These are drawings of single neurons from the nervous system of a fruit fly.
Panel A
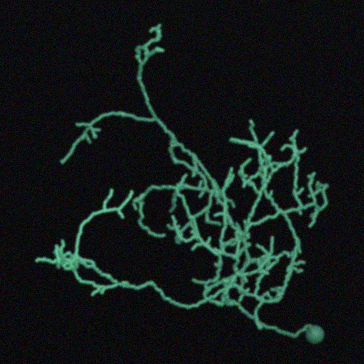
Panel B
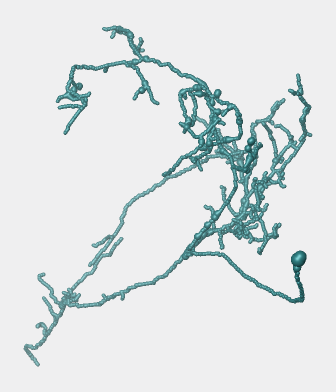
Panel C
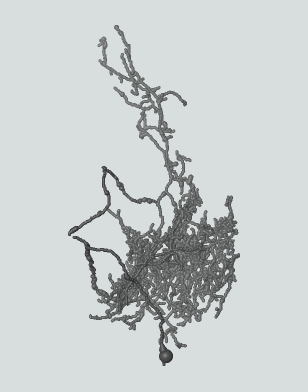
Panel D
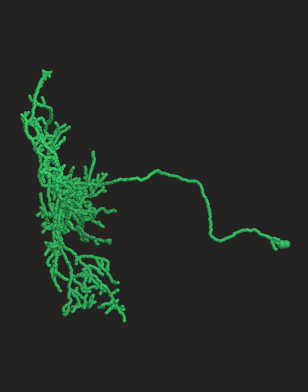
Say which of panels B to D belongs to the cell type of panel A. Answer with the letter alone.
B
